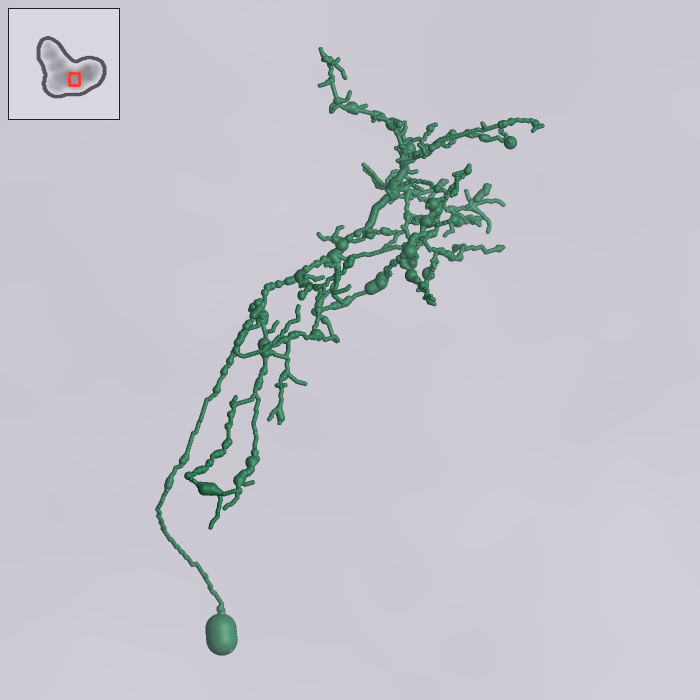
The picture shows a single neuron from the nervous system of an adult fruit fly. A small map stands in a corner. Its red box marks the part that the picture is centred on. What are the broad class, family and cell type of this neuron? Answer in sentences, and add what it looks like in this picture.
This is a central-brain intrinsic neuron. The family is hemilineage EBa1. It is of cell type CRE056. Dozens of branch ends can be seen. As drawn here it is taller than it is wide.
